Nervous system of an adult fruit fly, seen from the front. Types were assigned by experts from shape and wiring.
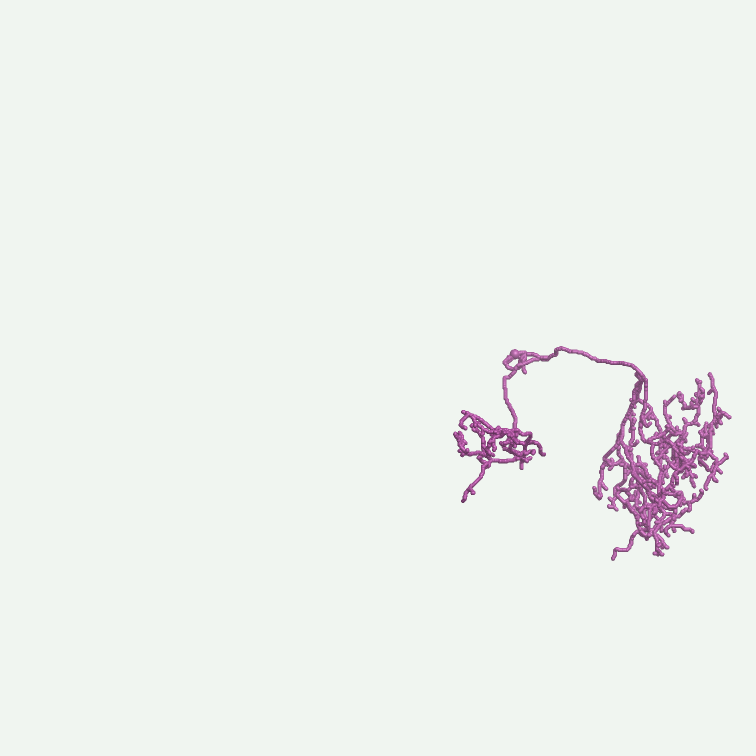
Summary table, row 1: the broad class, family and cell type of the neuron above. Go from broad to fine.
visual projection neuron; LT; LT47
